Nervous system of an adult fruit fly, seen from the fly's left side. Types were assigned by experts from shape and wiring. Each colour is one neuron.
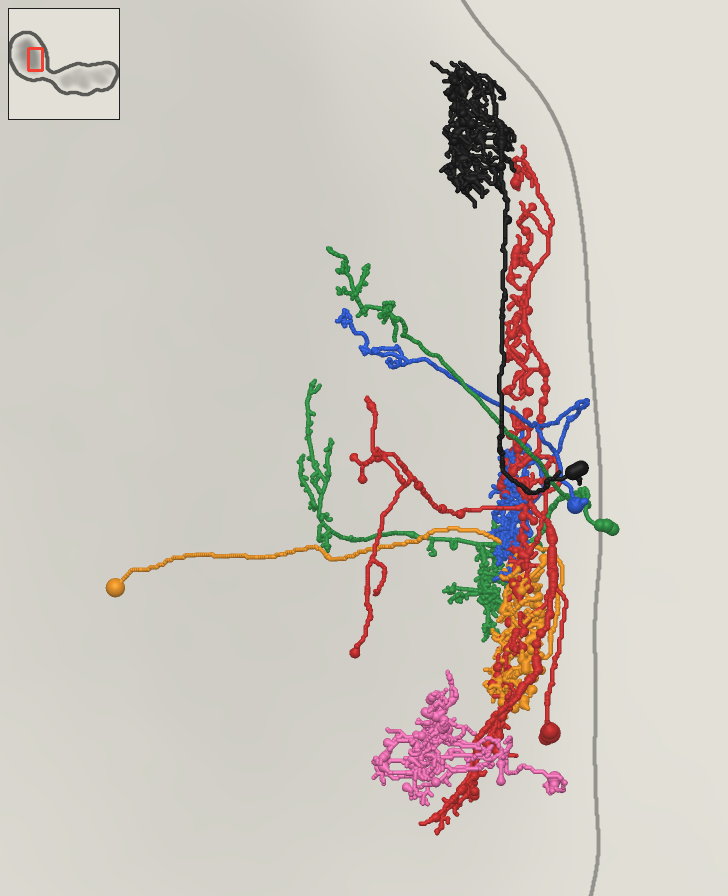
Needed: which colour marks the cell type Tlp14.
red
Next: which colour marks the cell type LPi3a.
black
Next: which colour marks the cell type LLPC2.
green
